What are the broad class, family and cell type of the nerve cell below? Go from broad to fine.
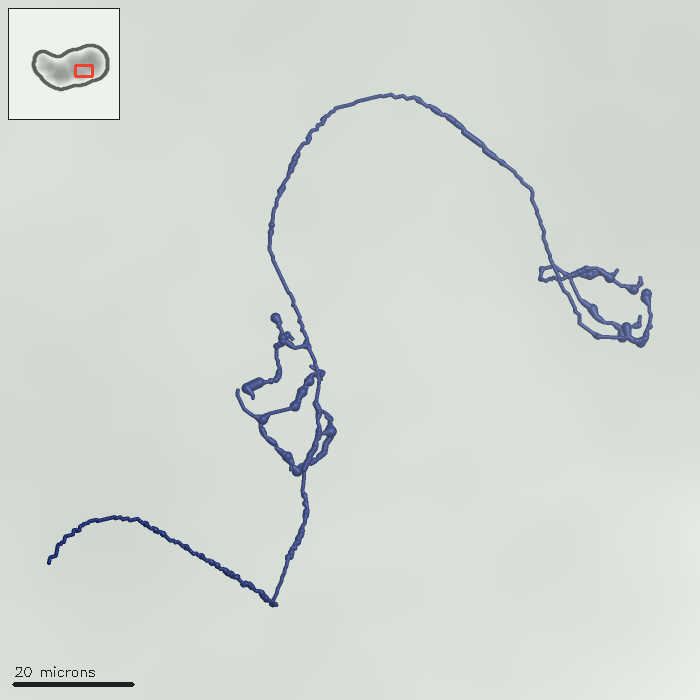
sensory neuron entering the brain; class olfactory; ORN_VC5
